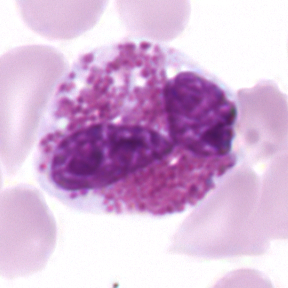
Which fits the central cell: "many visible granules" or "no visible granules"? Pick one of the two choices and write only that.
Many visible granules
